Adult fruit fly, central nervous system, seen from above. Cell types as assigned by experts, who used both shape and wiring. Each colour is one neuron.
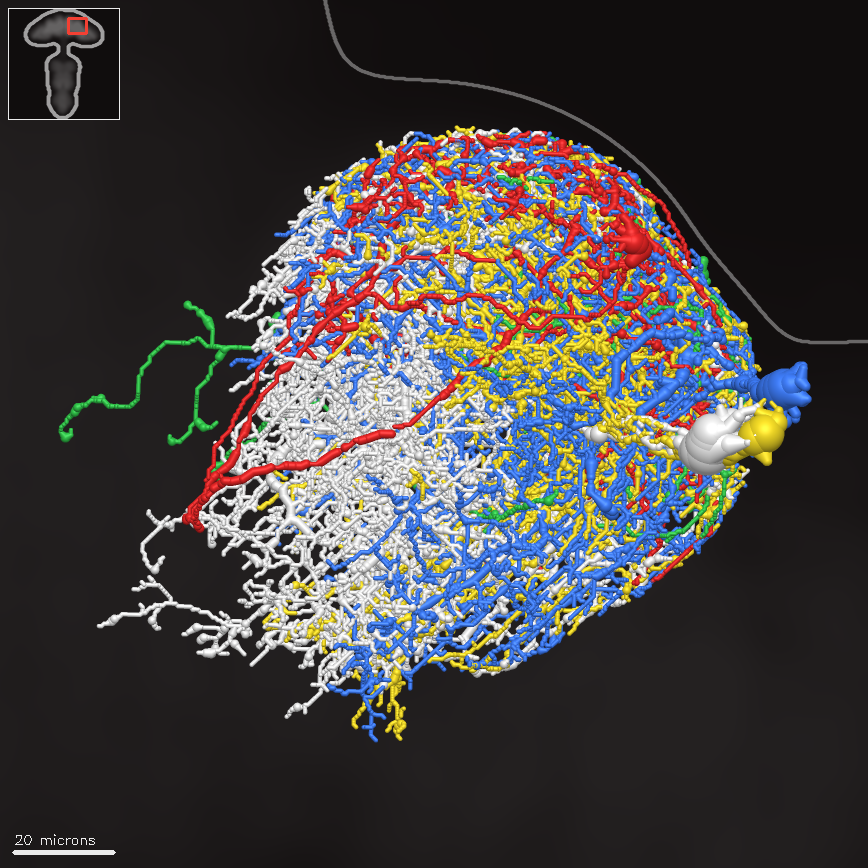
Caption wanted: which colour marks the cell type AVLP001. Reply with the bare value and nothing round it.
blue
